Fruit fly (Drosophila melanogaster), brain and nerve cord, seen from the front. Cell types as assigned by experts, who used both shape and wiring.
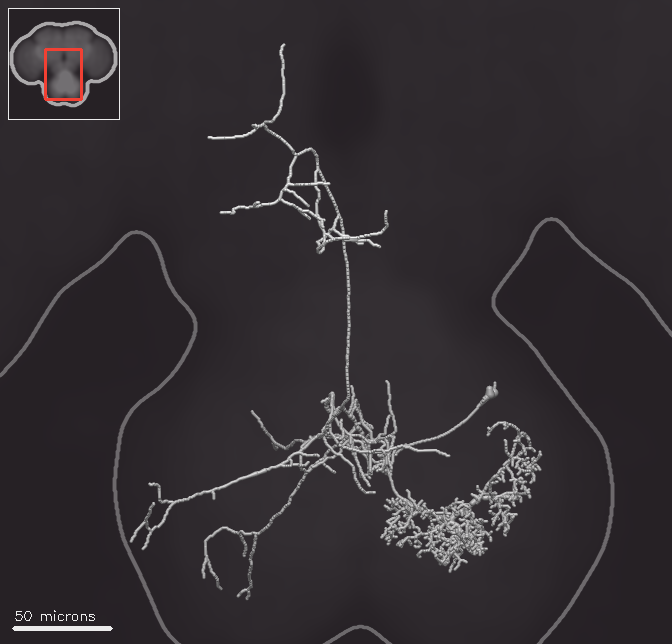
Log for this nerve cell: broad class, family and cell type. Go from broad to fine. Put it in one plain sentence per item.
An ascending neuron of hemilineage 23B, type AN23B001.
